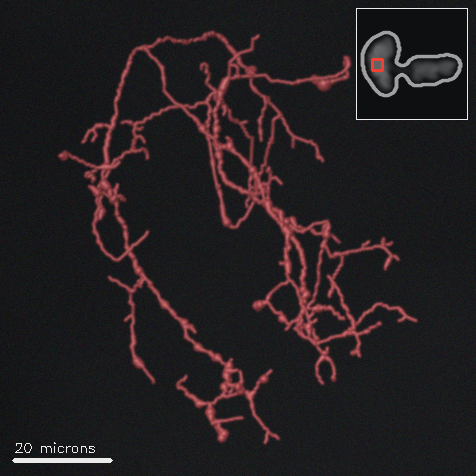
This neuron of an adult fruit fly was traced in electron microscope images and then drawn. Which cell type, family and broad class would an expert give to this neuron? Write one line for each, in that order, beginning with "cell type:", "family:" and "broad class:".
cell type: SLP286
family: hemilineage SLPpm1
broad class: central-brain intrinsic neuron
